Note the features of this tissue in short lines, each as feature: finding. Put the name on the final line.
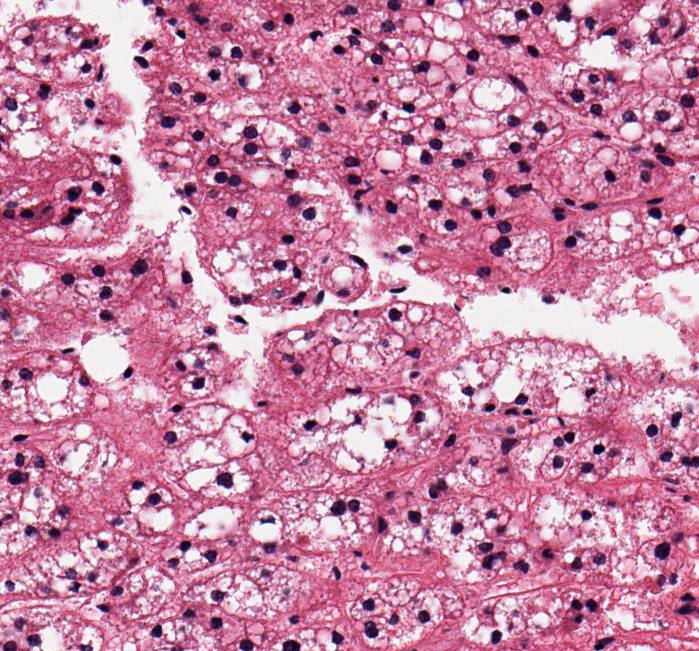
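Cytoplasm: abundant, packed with many clear vacuoles of varying size, foamy and bubbly
Nuclei: small, round, dark, one in most cells
Uniformity: nuclei similar in size and shape across the field
Arrangement: no glandular lumens or tubules
Name: adrenal gland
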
